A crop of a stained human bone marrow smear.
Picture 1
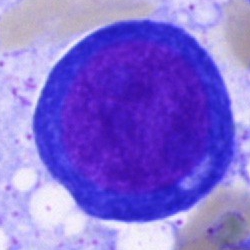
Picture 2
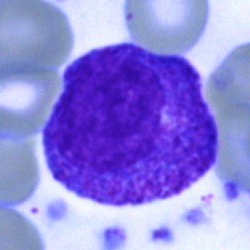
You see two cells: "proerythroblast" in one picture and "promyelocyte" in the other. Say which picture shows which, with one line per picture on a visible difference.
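In picture 1 we see a proerythroblast: No granules are visible in the cytoplasm.
In picture 2 we see a promyelocyte: Many purple granules are most distinct in the lower half of the cell.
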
